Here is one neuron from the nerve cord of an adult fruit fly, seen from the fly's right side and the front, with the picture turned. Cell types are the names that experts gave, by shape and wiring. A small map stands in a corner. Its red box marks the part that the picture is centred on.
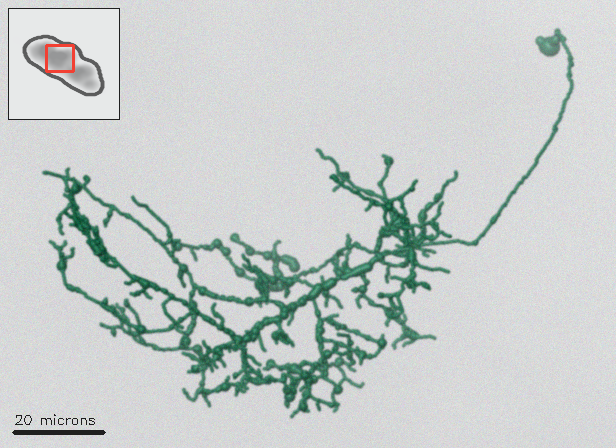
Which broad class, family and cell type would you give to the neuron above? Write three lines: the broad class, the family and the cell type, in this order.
motor neuron of the nerve cord
hemilineage 20B.21B.22B
Sternal posterior rotator MN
